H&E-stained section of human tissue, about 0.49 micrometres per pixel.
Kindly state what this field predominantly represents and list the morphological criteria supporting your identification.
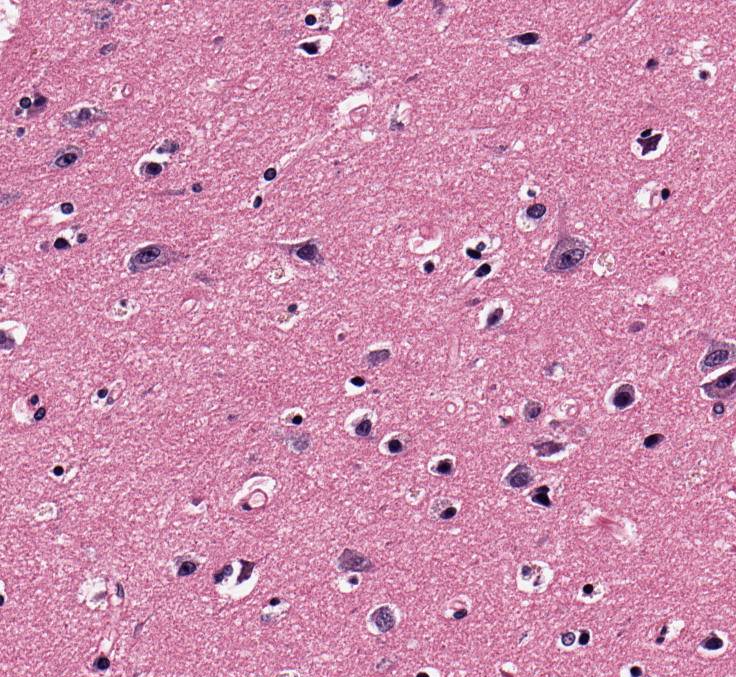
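This field is cerebral cortex. Cells lie singly in a fine, pink, finely vacuolated fibrillary matrix, with no epithelium, glands or lumens.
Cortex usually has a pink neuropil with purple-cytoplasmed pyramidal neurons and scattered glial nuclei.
Here a few large triangular neurons with purplish cytoplasm lie scattered, and small, round, dark glial nuclei far outnumber them.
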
